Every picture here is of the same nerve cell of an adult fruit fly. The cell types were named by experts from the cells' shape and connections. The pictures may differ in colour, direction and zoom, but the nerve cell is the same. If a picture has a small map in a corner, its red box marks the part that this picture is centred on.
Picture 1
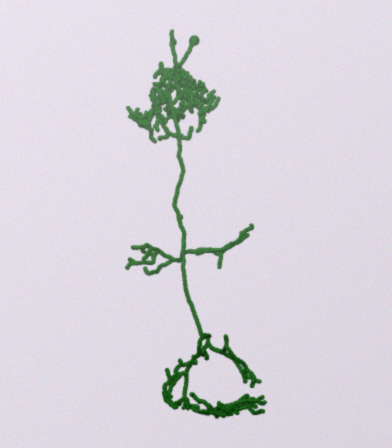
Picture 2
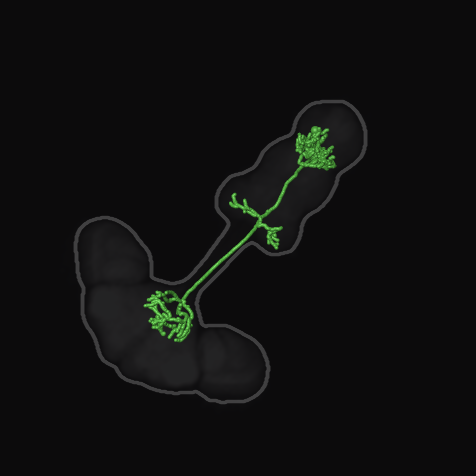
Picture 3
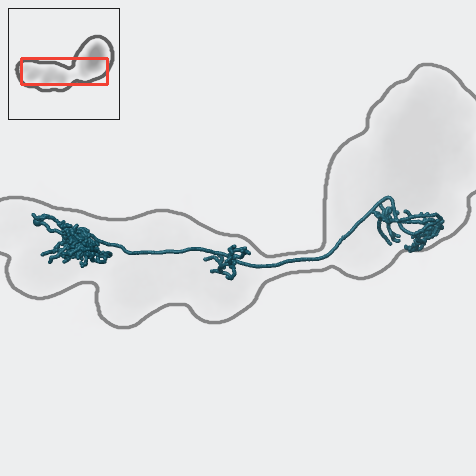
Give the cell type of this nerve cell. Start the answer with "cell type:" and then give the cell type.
cell type: ANXXX071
